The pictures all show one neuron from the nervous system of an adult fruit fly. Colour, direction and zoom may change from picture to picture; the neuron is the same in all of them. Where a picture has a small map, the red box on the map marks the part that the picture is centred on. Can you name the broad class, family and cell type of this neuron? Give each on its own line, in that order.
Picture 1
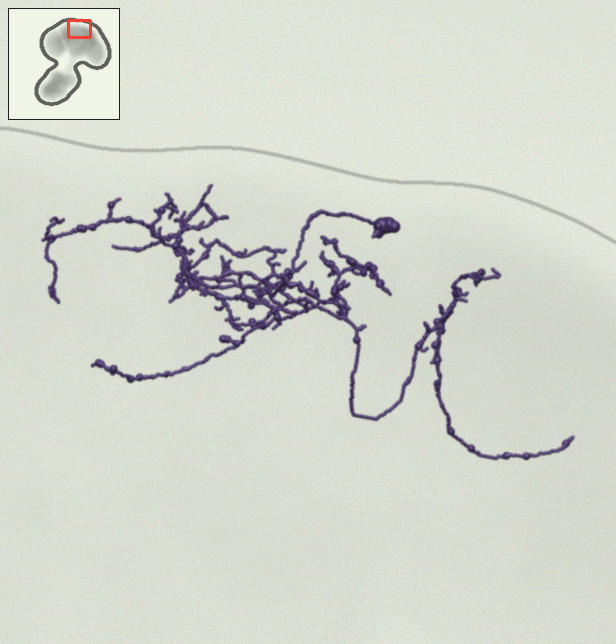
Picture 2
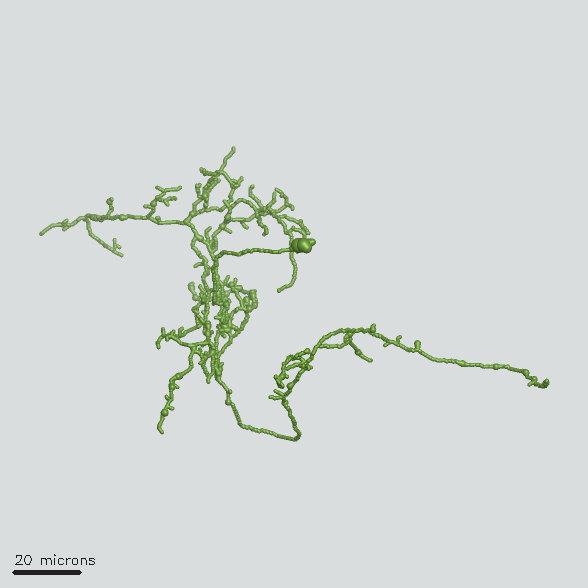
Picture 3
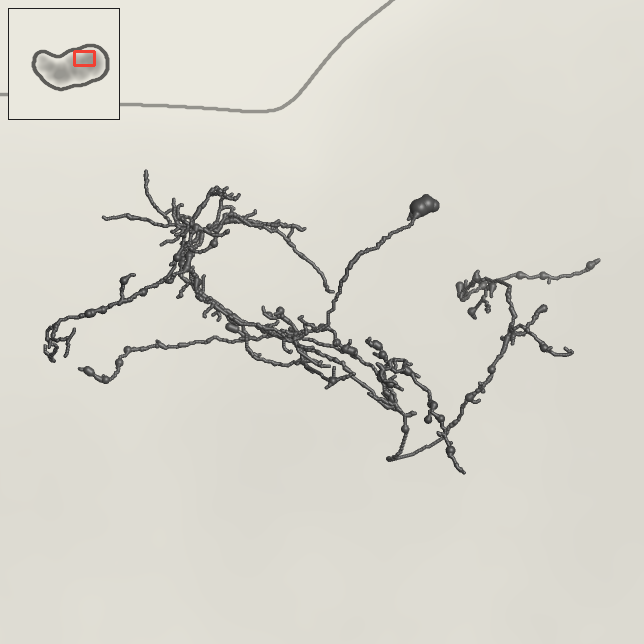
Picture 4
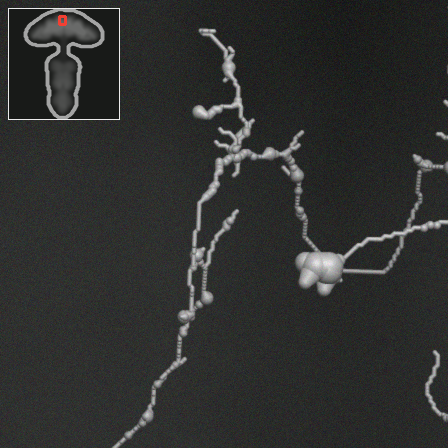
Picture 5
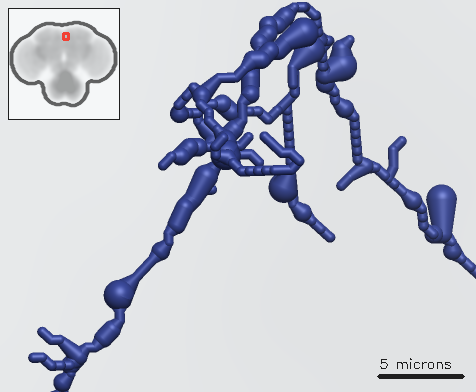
central-brain intrinsic neuron
hemilineage SMPad3
SMP133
